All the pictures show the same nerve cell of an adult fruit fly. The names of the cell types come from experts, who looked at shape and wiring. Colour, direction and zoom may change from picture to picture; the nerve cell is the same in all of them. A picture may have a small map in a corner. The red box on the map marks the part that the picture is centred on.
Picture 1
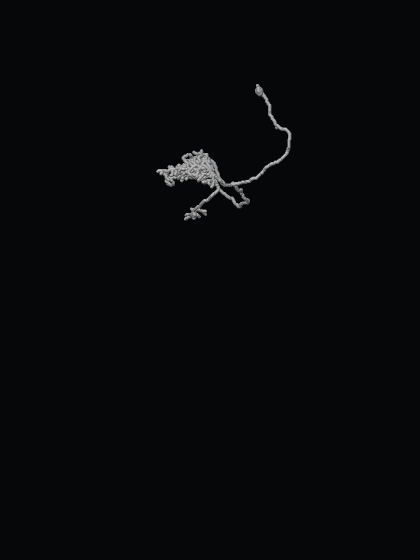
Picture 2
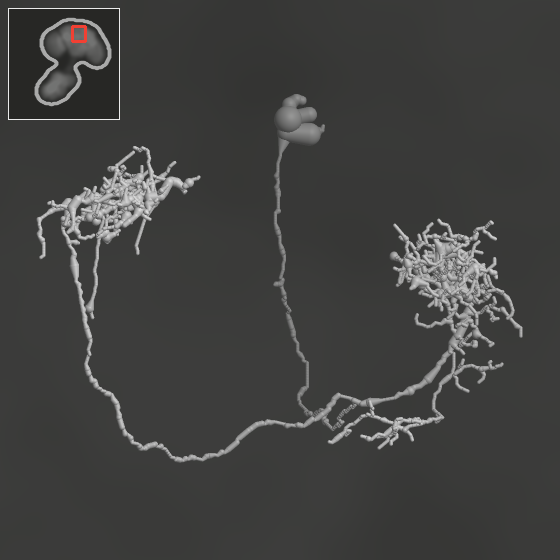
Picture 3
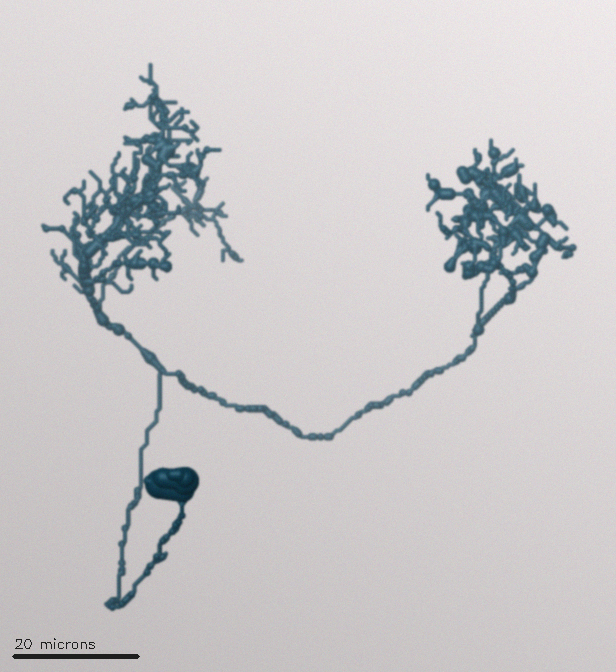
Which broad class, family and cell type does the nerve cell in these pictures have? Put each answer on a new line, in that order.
central-brain intrinsic neuron
class CX
hDeltaL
